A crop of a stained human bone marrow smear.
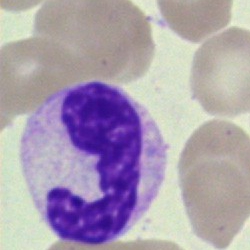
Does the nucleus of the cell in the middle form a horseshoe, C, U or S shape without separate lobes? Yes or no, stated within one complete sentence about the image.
Yes, a curved band without separate lobes is the shape of the nucleus.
